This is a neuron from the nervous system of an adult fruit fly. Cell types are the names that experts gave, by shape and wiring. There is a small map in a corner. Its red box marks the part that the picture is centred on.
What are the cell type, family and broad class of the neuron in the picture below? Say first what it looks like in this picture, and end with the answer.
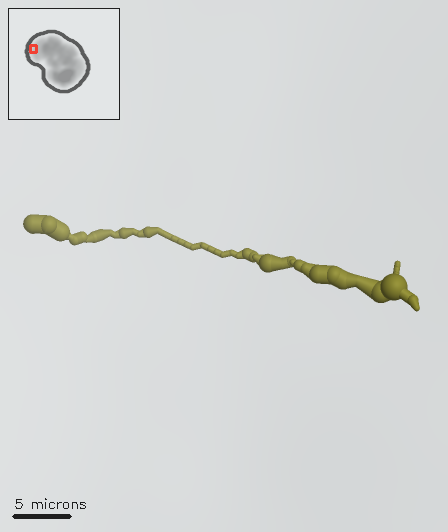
By the scale bar it is about 35 microns wide in this view. There are a dozen or fewer branch ends. It is of cell type R7y. The name of its family is class visual. Its broad class is photoreceptor or other optic-lobe sensory neuron.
